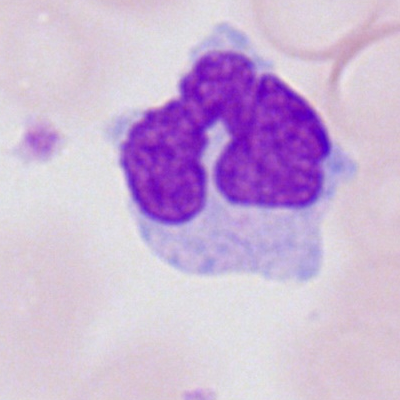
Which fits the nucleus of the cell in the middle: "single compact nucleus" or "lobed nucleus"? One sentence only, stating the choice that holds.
In this cell, the nucleus is divided into separate lobes.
